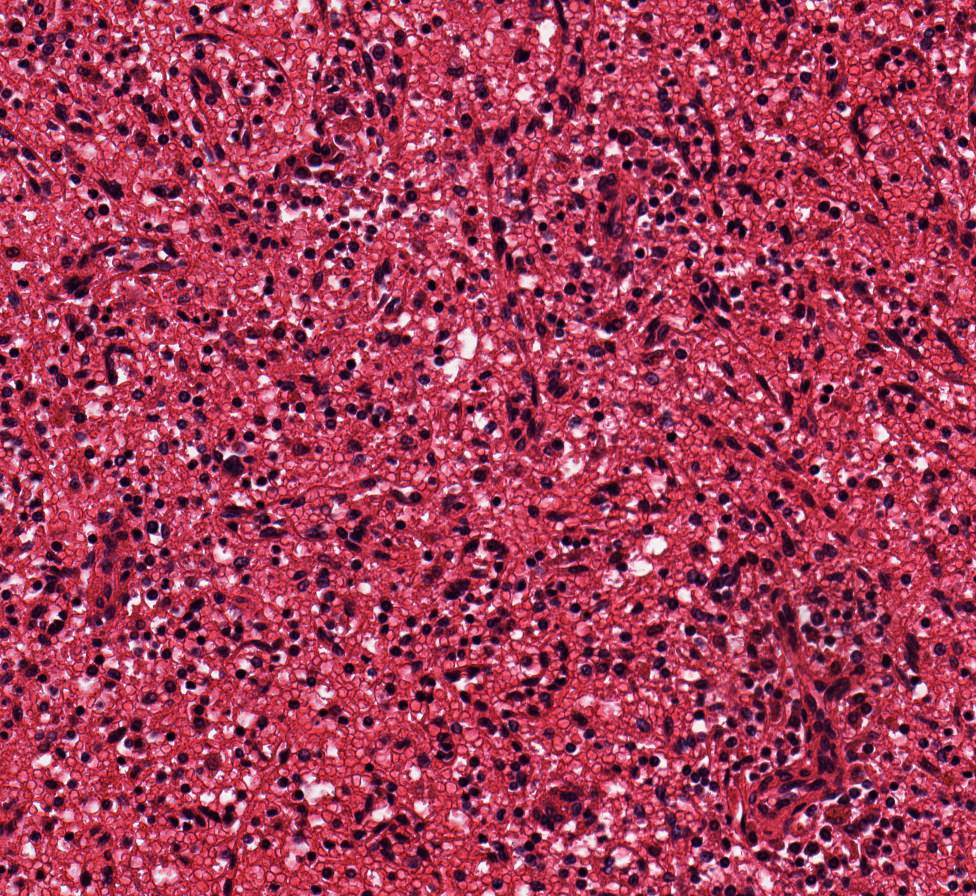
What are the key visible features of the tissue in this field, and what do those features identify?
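Organisation: cells spread diffusely over the whole field, with no lobules, nests or other organised units. Nuclei: mostly small, round and darkly stained, with scattered elongated spindle-shaped nuclei running in short streams in varying directions. Background: a fine pink meshwork of small rounded outlines, like a honeycomb. Tissue: spleen.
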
